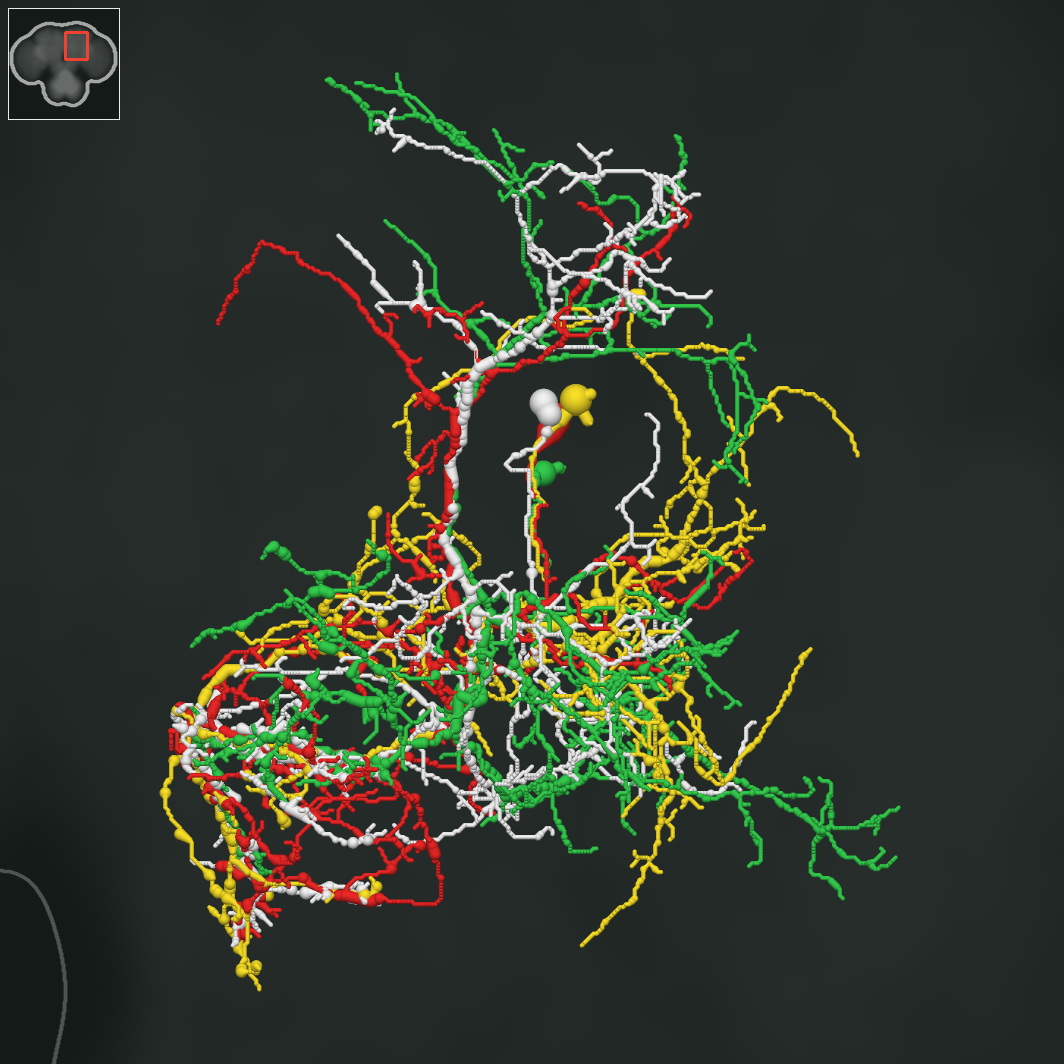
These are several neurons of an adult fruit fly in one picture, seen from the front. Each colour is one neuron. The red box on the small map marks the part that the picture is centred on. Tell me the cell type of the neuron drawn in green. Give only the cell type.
LAL300m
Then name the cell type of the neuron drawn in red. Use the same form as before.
LAL302m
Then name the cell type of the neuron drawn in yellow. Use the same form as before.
PVLP202m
